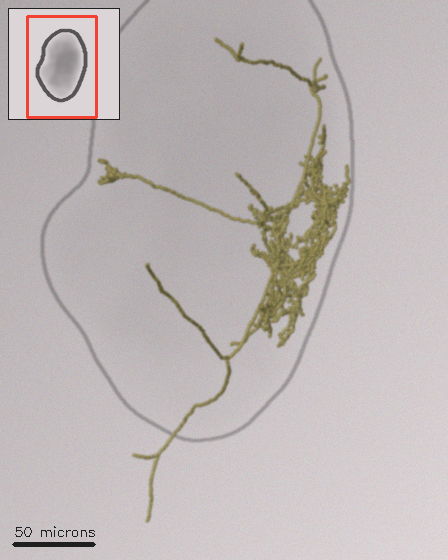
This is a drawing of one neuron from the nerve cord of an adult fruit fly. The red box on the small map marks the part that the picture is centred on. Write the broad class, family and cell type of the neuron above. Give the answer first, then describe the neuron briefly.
Its broad class is efferent neuron of the nerve cord. The family is hemilineage 00B. Its cell type is EN00B011. From top to bottom in the picture it spans about 300 microns. Dozens of branch ends can be seen.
